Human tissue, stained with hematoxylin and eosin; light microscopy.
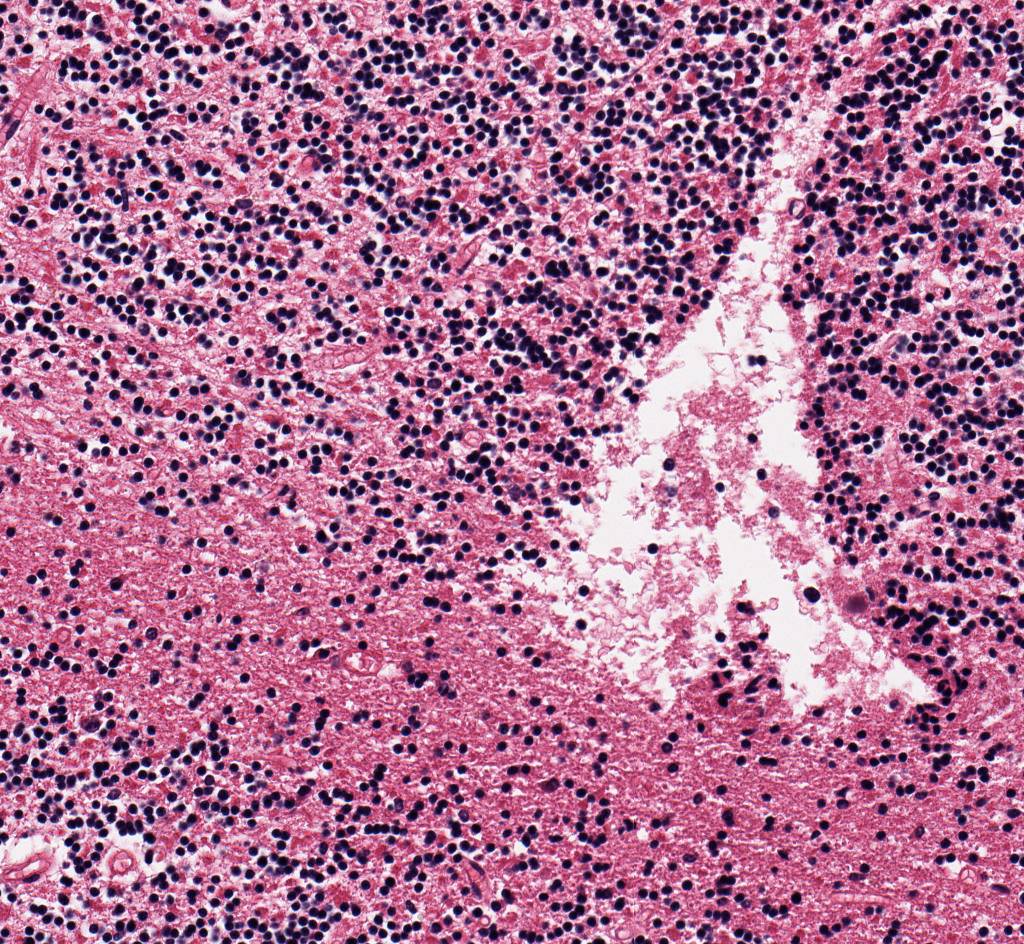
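Cerebellum, haematoxylin and eosin. Densely packed small dark nuclei crowd the upper half, showing little or no visible cytoplasm. Most nuclei are small, round and uniformly dark blue-black. The lower part is paler pink fibrillary tissue with more scattered nuclei.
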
